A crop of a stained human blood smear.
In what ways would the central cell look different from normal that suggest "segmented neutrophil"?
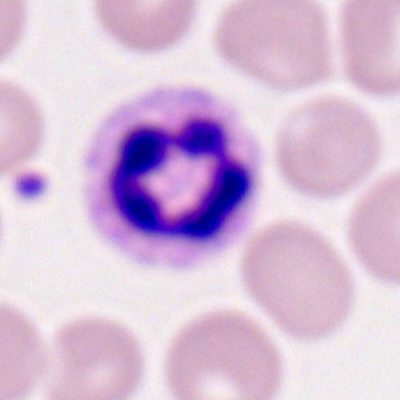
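In this cell the nucleus consists of several lobes arranged in a ring around a pale central area, which goes with a segmented neutrophil.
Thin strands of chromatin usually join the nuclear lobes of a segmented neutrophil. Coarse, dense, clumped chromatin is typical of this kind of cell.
Here the nuclear chromatin is dense and stains dark purple, in keeping with that. The outline is roughly round with a slightly irregular edge, and no vacuoles are seen in the cytoplasm.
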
